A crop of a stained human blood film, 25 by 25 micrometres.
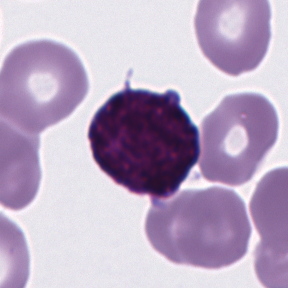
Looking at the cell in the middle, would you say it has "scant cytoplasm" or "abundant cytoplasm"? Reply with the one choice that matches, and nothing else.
Scant cytoplasm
